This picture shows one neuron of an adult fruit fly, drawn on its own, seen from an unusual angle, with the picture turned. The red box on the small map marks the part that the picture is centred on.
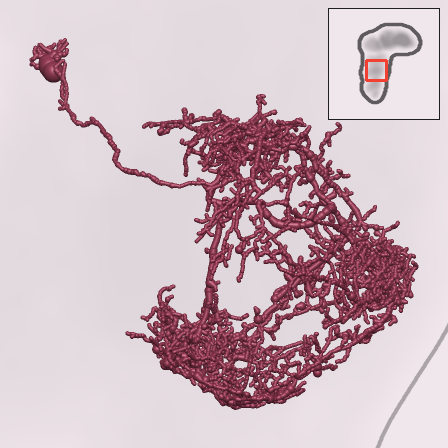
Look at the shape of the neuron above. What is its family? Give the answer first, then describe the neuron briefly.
The family is hemilineage 13B. Its broad class is nerve-cord intrinsic neuron. The picture shows more than a hundred branch ends. In this view it is about as wide as it is tall.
